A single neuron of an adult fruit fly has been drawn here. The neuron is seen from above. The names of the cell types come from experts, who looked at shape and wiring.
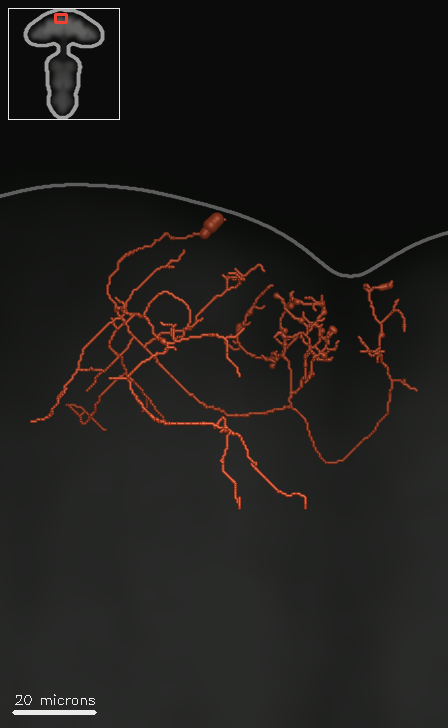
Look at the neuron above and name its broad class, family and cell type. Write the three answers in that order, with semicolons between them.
central-brain intrinsic neuron; class DAN; PAM01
